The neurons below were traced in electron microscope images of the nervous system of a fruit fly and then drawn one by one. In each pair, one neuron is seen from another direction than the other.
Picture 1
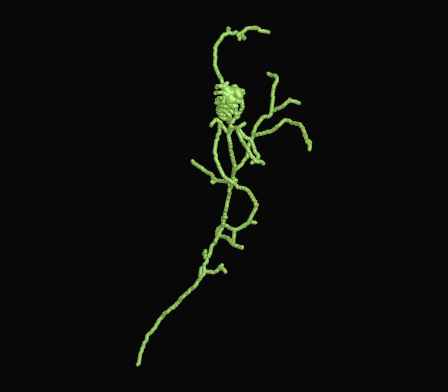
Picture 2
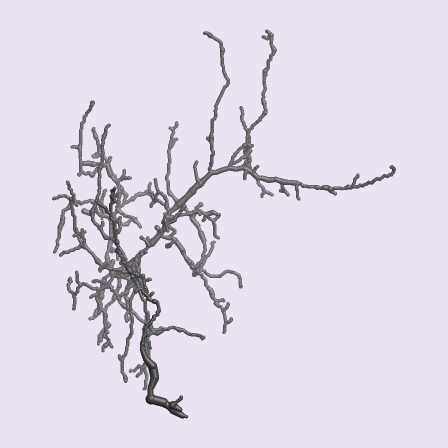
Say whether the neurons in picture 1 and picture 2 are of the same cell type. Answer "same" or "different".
different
